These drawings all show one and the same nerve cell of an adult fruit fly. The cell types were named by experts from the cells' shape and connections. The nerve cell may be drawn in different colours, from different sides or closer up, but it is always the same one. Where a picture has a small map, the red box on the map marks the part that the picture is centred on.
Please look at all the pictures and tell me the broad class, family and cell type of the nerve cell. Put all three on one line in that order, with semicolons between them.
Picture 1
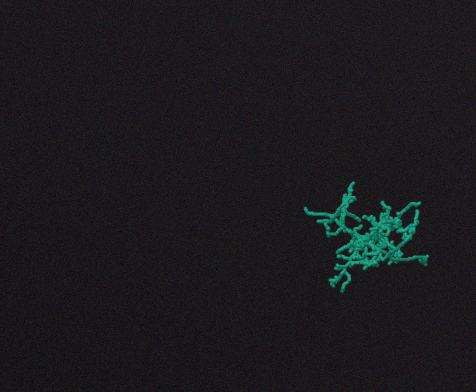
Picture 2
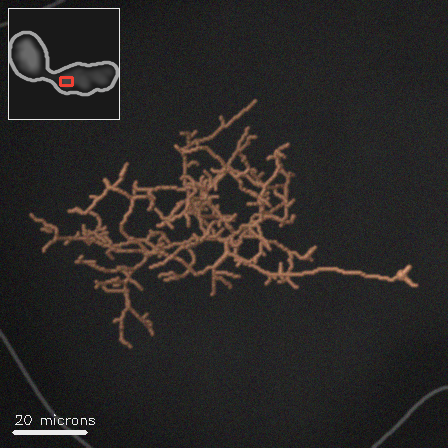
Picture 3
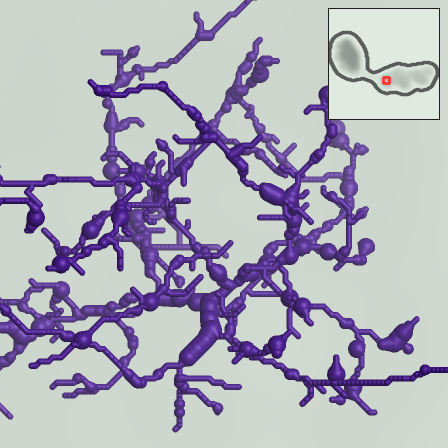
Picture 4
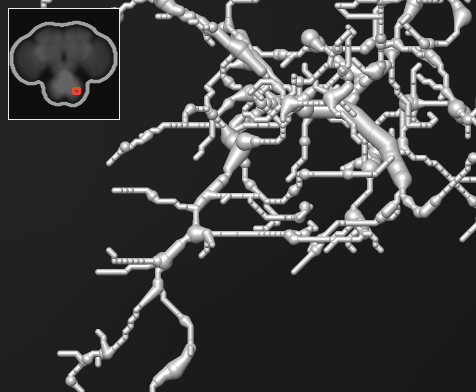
nerve-cord intrinsic neuron; hemilineage 20A.22A; IN20A.22A049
